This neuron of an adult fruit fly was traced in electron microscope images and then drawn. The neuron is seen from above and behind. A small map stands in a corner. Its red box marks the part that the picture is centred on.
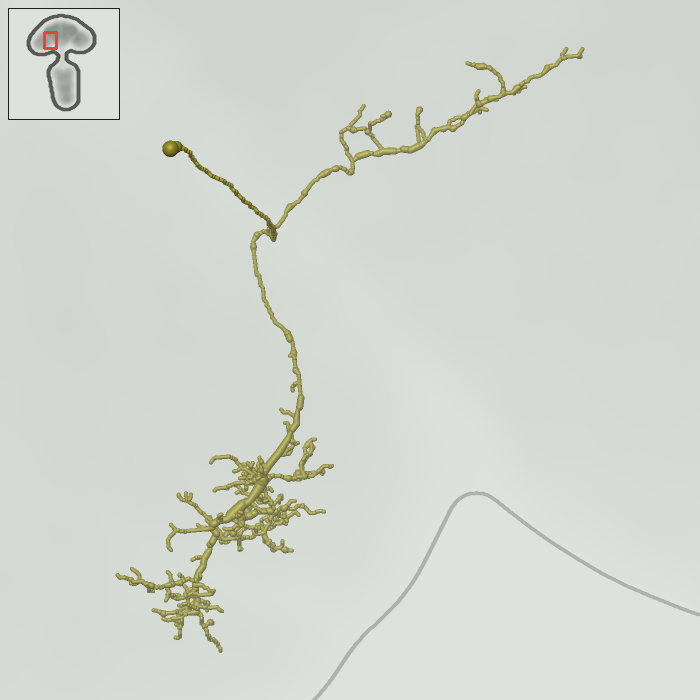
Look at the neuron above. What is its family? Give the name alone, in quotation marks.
"hemilineage VPNd1"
